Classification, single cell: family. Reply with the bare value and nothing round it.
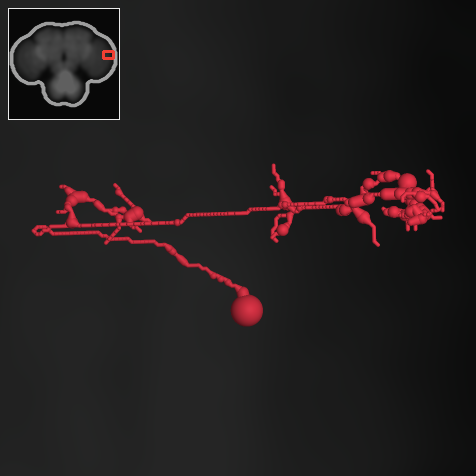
C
